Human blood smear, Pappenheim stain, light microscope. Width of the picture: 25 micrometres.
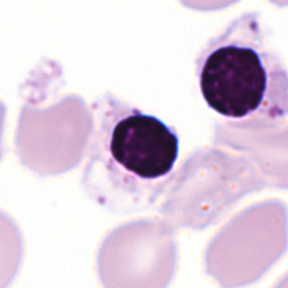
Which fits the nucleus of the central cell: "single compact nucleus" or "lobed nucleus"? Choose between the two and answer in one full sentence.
Its nucleus forms a single compact mass of round, oval or kidney shape.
